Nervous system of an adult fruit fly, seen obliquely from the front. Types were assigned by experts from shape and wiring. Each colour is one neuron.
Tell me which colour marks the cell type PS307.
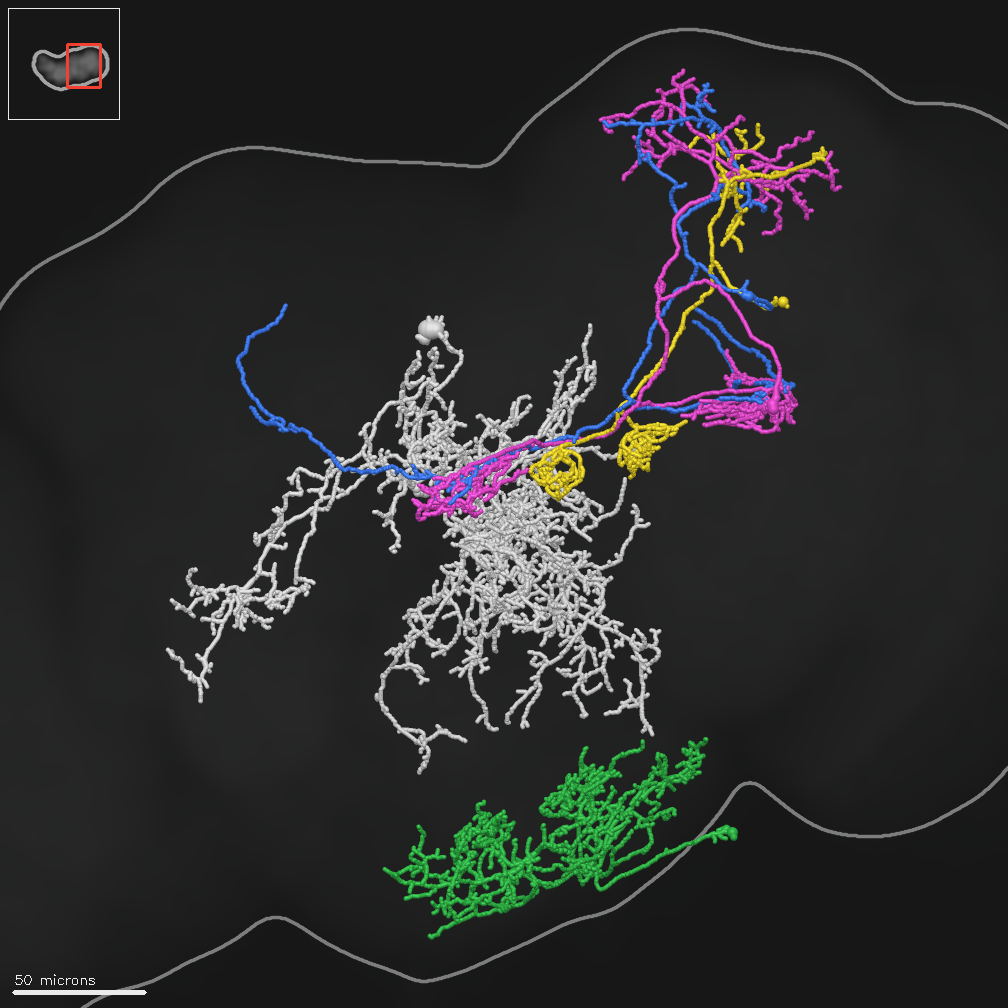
white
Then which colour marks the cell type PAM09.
blue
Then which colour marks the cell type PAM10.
magenta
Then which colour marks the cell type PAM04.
yellow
